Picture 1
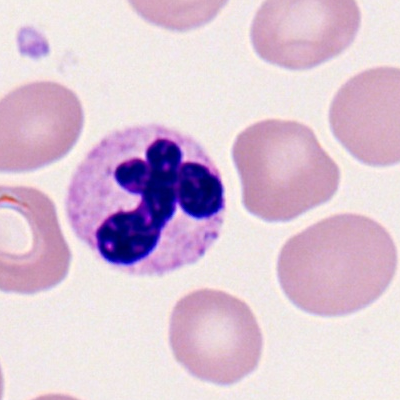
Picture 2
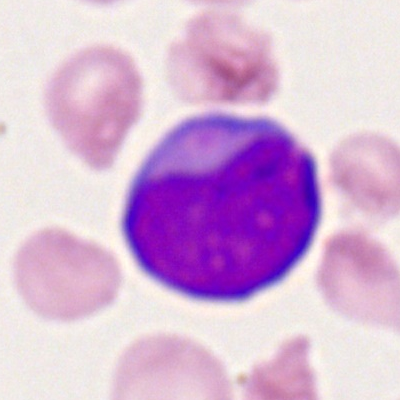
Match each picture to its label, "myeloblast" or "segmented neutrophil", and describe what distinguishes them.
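Picture 1 shows a segmented neutrophil and picture 2 a myeloblast. Both cells have a round, smooth outline. In the segmented neutrophil the cytoplasm is plentiful and pale pinkish-lilac, whereas in the myeloblast the nucleus fills most of the cell and leaves little cytoplasm, which shows mainly as a crescent along the top.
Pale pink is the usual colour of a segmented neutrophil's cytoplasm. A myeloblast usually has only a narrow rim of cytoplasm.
Fine, faint lilac granules are scattered through the cytoplasm of the neutrophil, while no granules are seen in the cytoplasm of the myeloblast.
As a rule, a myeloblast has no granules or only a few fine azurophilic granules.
The chromatin of the segmented neutrophil is dark purple and densely clumped, and no nucleoli are visible in its nucleus.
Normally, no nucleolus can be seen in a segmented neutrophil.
No vacuoles are seen in the neutrophil's cytoplasm. Red cells lie around the myeloblast without touching it.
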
